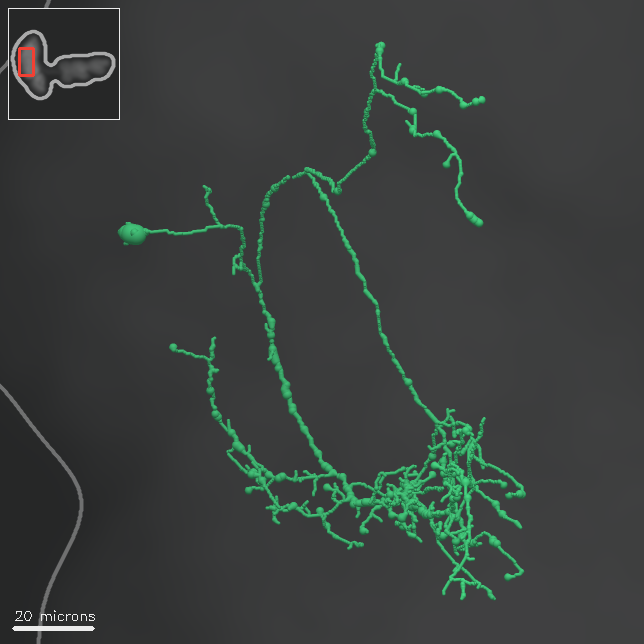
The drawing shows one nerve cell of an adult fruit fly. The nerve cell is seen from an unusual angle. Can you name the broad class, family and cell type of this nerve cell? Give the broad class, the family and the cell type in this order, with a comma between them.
central-brain intrinsic neuron, hemilineage SMPad1, SIP143m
